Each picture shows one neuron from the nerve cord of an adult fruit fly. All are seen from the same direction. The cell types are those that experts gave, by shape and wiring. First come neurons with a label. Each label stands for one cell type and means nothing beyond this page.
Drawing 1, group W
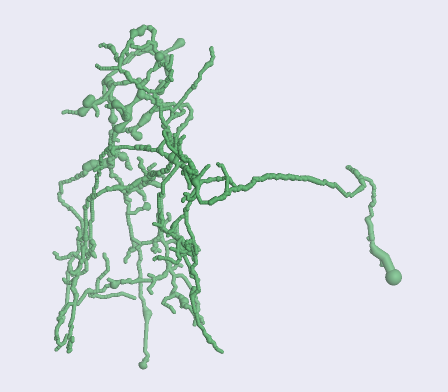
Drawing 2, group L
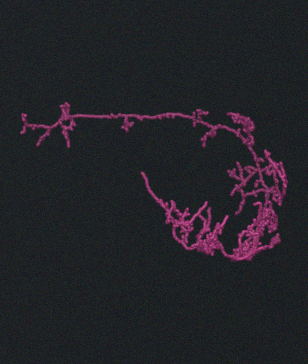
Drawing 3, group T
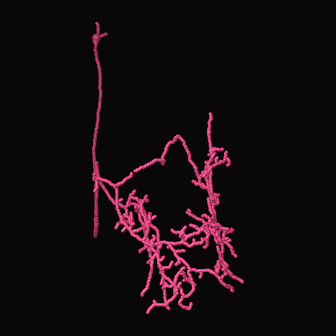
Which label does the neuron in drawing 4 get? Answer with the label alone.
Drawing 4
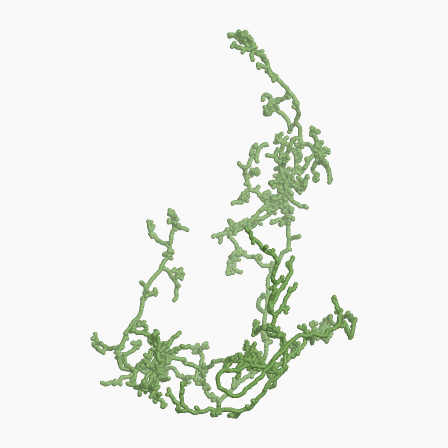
group L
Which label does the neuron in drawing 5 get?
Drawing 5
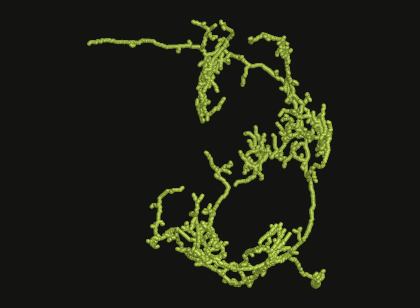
group L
